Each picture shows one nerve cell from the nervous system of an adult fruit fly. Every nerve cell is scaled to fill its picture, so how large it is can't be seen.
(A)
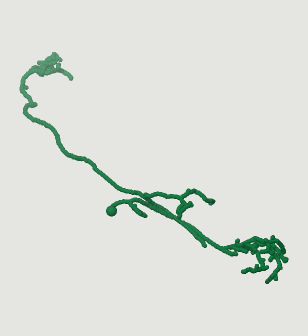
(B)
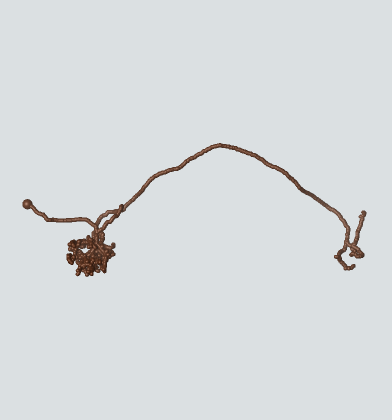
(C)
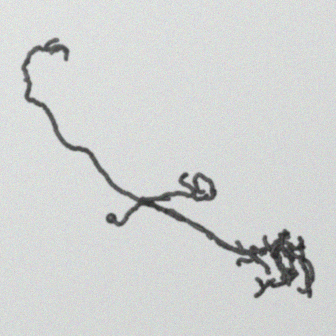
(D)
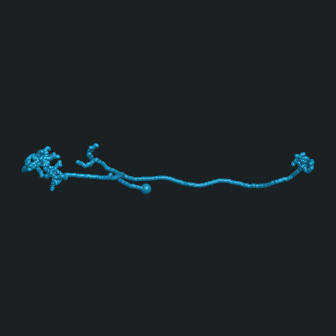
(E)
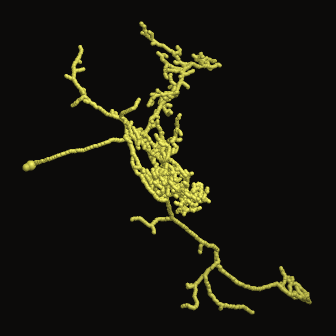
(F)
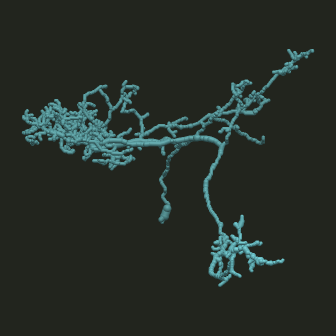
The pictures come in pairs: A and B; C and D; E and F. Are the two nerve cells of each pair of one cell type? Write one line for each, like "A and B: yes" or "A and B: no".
A and B: no
C and D: yes
E and F: yes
